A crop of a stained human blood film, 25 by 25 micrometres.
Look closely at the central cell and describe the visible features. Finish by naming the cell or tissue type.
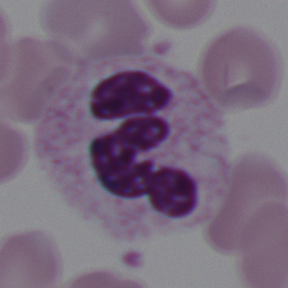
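The outline here is roughly round. Its chromatin is dark purple and densely clumped. The cytoplasm is a pale pinkish-grey, with fine pink-violet granules scattered all through it. We call this cell a segmented neutrophil.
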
